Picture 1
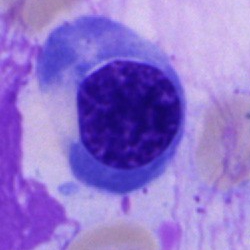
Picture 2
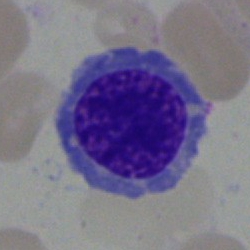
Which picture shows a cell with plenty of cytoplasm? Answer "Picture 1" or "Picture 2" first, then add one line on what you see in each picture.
Picture 1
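What picture 1 shows: The cytoplasm is plentiful and extends farthest toward the upper left.
What picture 2 shows: The nucleus fills most of the cell.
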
